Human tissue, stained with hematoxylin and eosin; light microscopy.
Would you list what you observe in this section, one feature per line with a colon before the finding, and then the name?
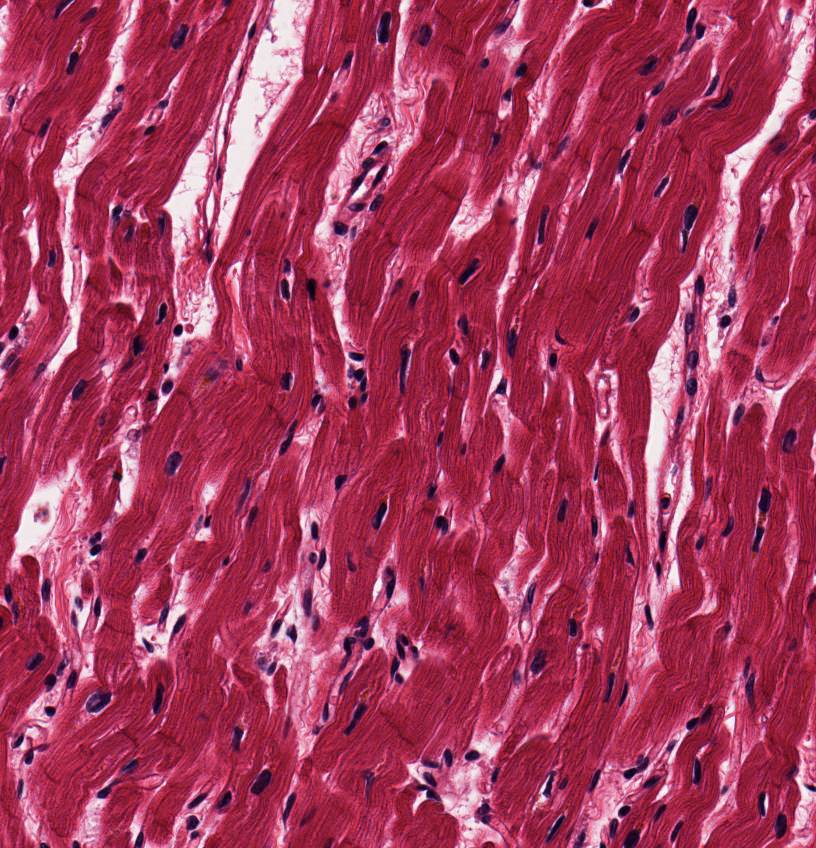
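Orientation: fibres cut lengthwise, filling the field, running steeply from lower left to upper right
Branching: fibres branch and join neighbours throughout
Nuclei: oval, central in the fibres
Cytoplasm: deep red-pink, fine lengthwise fibrillar lines
Name: left ventricle of the heart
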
